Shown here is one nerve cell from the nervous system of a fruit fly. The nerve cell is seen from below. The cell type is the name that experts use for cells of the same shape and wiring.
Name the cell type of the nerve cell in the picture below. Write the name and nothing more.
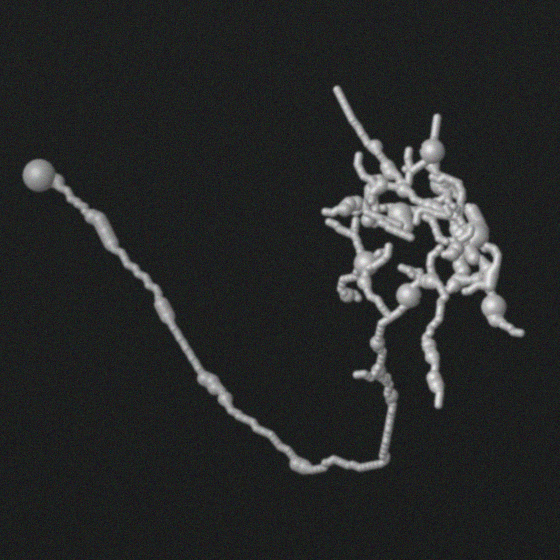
Cm4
